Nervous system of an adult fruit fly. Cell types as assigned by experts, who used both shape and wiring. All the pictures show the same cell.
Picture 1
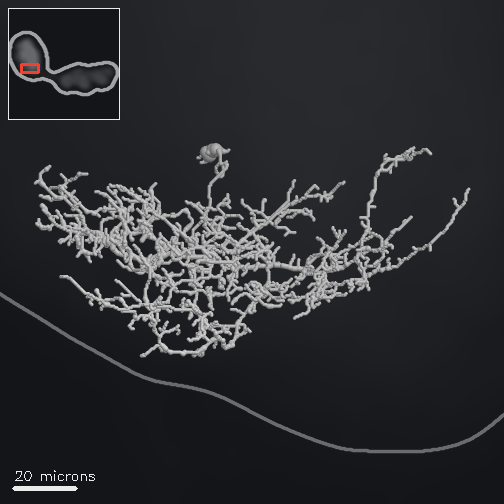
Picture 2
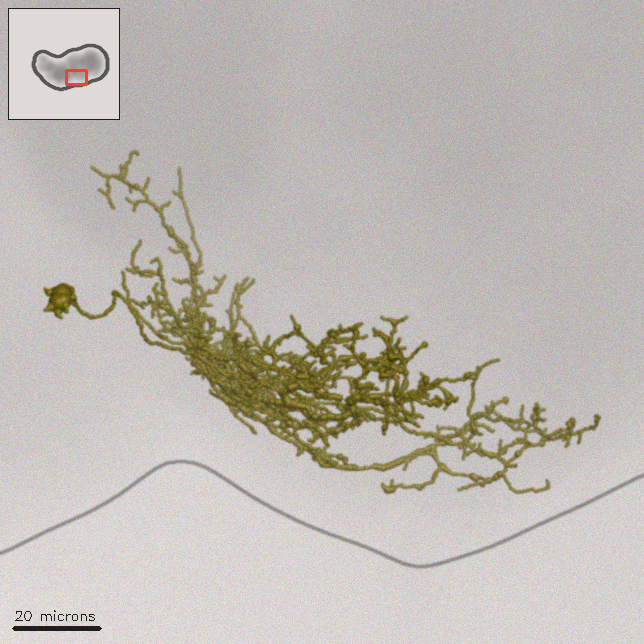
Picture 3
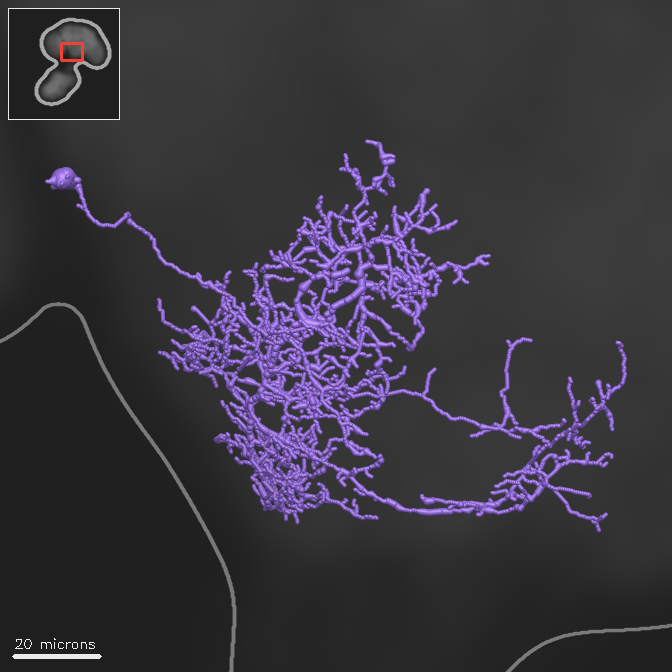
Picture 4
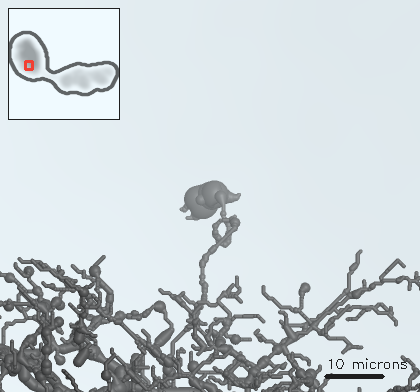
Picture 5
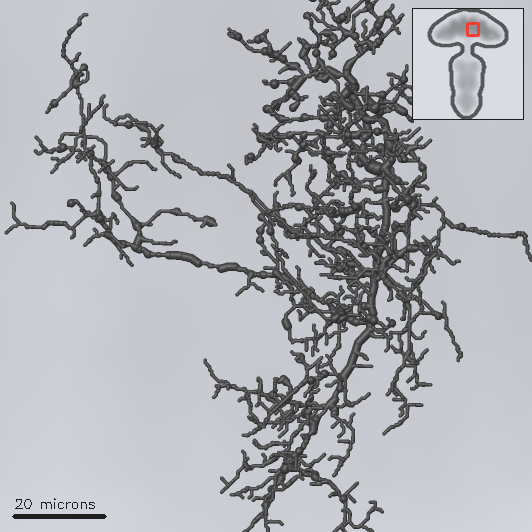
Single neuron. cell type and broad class: GNG130; central-brain intrinsic neuron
